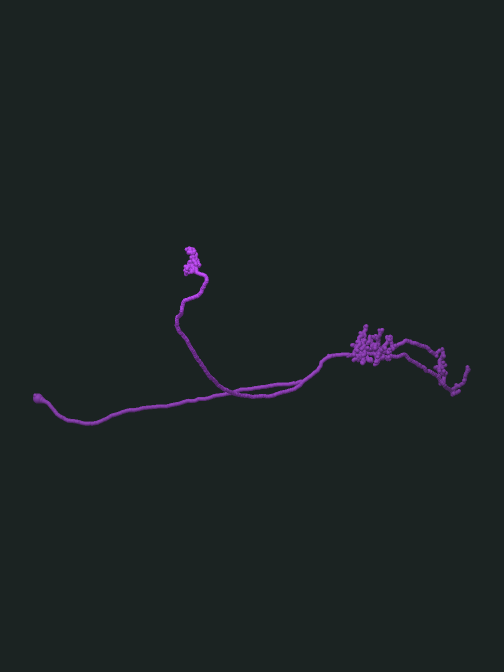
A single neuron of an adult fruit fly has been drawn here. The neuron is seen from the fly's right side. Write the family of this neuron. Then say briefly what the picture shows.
Its family is T. It is an optic-lobe intrinsic neuron. Its cell body lies on the left of the picture. In this view it is wider than it is tall.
